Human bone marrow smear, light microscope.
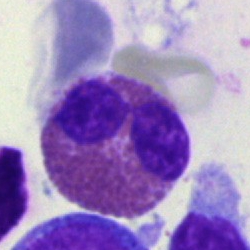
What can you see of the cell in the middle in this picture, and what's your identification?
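Start with the outline, which is round and smooth. Inside, two nuclear lobes sit side by side in the upper half of the cell, each with dense, dark purple chromatin. Around them the cytoplasm is abundant and pinkish-purple. This cell is an eosinophil.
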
